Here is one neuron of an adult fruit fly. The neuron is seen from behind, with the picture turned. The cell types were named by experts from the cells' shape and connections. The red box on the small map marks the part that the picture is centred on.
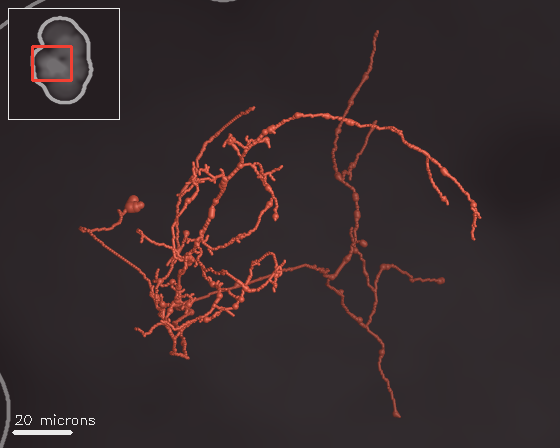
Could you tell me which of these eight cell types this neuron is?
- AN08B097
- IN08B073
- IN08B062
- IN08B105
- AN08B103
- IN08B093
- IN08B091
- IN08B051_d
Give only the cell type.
AN08B103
